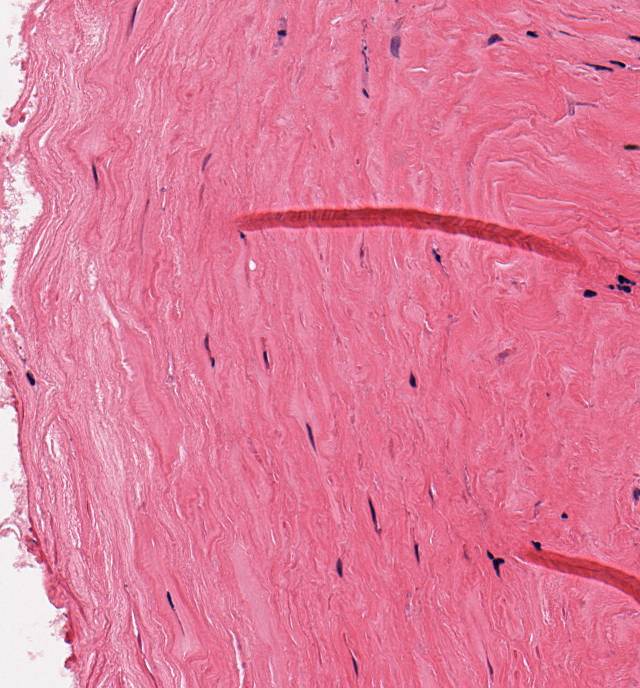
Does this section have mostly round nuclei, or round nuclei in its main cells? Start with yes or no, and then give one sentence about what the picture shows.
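No. Sparse, small, dark, slender spindle-shaped nuclei lie scattered between the collagen bundles.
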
